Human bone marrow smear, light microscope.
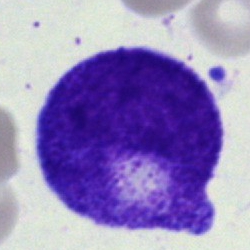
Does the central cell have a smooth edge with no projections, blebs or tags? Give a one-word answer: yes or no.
No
